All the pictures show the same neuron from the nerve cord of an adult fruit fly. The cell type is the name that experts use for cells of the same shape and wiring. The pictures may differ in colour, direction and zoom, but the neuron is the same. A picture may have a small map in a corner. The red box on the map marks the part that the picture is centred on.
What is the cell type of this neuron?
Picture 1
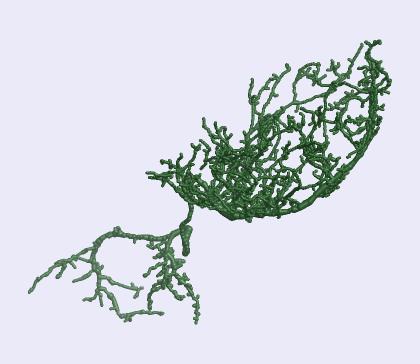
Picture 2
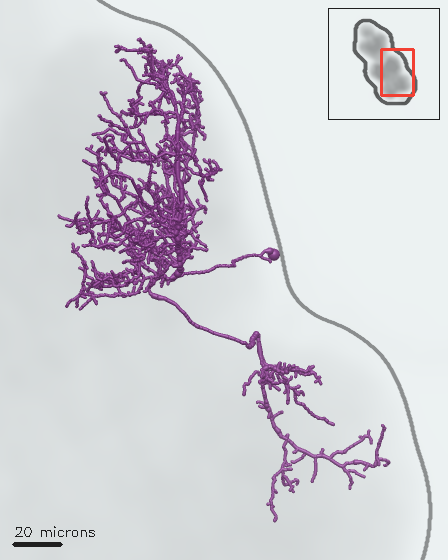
IN09A004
